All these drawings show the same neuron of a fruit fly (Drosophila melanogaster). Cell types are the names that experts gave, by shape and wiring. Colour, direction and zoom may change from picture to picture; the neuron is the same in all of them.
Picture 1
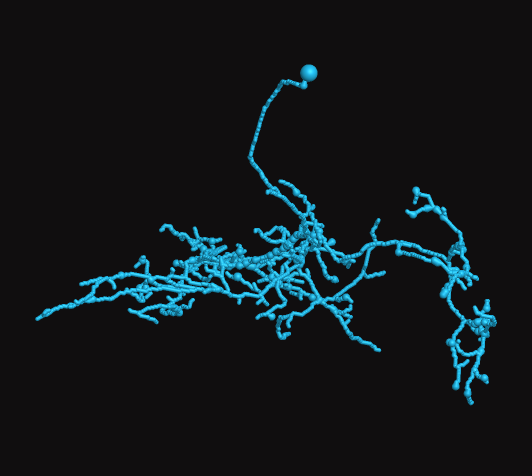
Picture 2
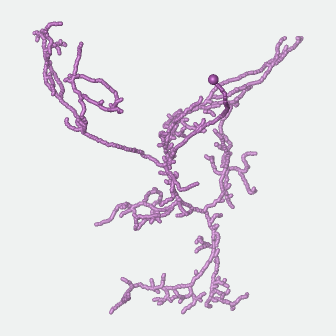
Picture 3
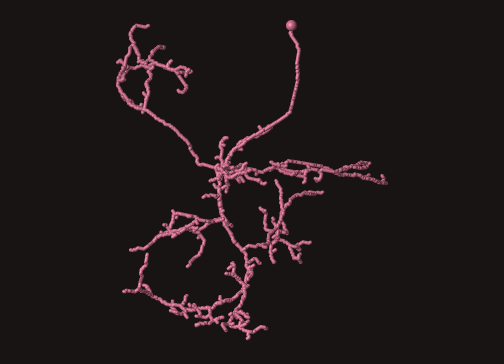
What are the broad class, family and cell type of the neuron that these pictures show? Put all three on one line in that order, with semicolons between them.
central-brain intrinsic neuron; hemilineage CLp1; CL160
